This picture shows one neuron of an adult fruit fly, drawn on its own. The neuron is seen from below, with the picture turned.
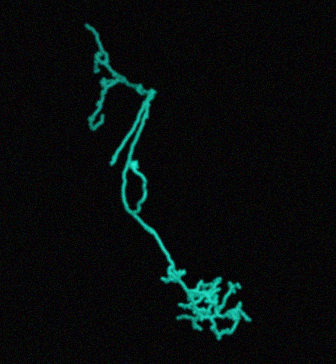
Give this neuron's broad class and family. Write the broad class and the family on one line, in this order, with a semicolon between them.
visual projection neuron; MeVP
